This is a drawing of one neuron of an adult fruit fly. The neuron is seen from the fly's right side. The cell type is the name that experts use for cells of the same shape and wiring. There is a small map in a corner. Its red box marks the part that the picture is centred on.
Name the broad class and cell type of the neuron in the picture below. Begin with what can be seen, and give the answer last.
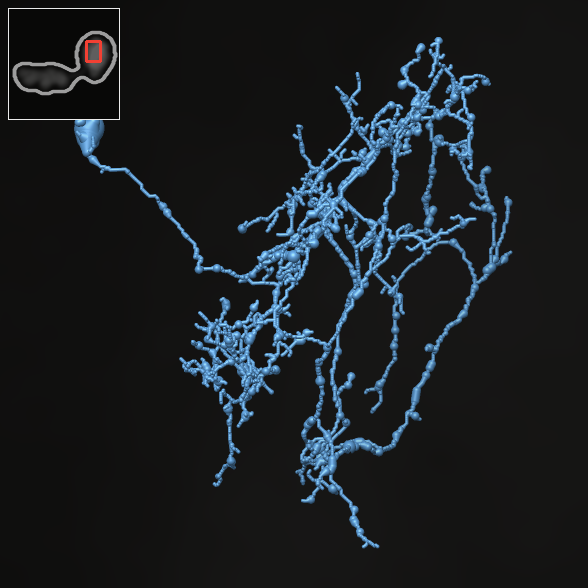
More than a hundred branch ends can be seen. As drawn here it is about as wide as it is tall. Its broad class is central-brain intrinsic neuron. It is of cell type PS146.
